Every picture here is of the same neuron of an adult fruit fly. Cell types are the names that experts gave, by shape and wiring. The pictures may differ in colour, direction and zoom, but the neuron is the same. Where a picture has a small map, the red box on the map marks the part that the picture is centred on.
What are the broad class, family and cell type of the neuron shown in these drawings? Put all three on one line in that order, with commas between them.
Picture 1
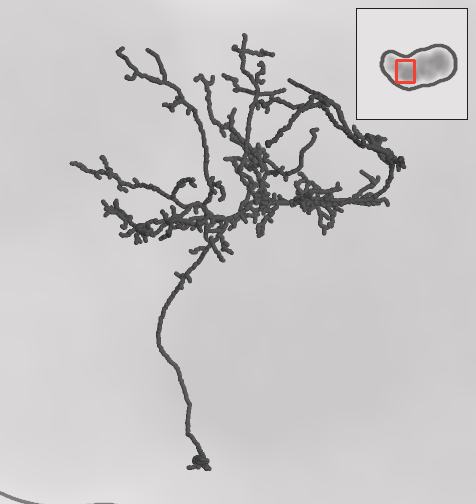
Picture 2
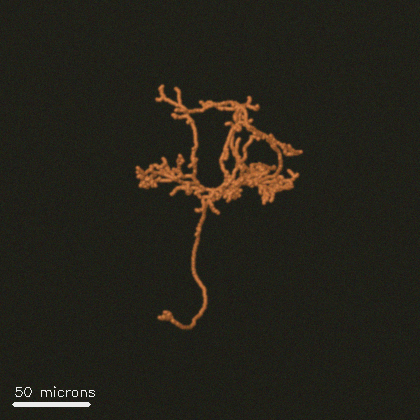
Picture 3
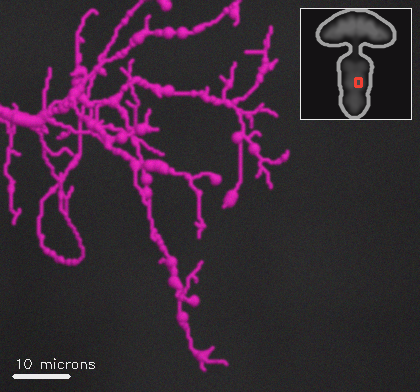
nerve-cord intrinsic neuron, hemilineage 06B, IN06B055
